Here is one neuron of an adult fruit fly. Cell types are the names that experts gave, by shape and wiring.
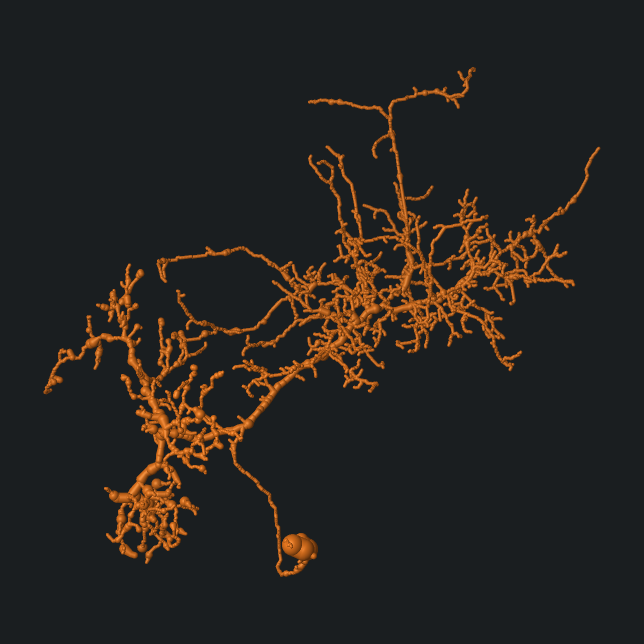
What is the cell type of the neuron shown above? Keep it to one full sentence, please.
The cell type held by this neuron is IN13A011.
